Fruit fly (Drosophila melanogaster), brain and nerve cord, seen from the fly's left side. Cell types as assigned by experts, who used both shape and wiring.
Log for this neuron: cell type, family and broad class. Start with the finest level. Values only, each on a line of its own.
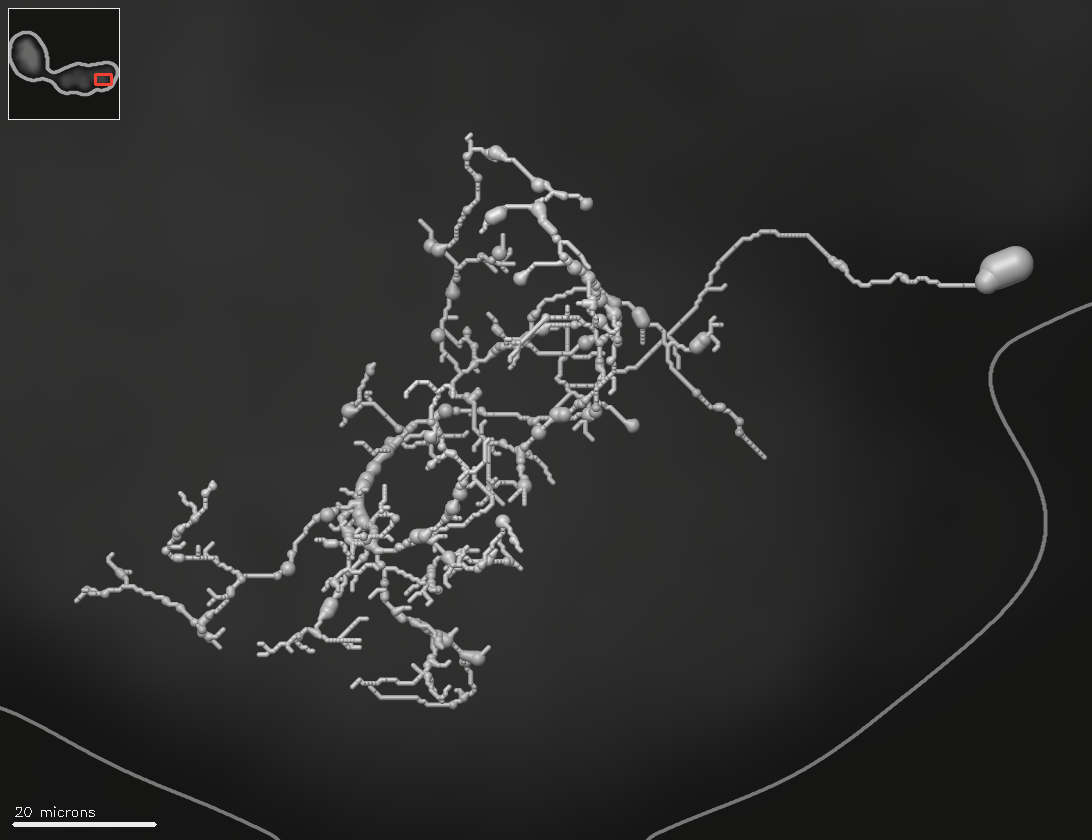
IN20A.22A067
hemilineage 20A.22A
nerve-cord intrinsic neuron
